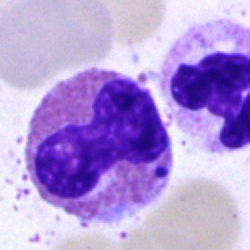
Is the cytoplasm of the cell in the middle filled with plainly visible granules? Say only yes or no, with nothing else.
Yes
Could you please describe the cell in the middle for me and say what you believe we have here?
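Notice the round, smooth outline. The nucleus runs diagonally from lower left to upper right. Its chromatin is dense and dark purple, with a few paler patches. A small dark purple dot lies in the cytoplasm just below the nucleus's right end. This is an eosinophil.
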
